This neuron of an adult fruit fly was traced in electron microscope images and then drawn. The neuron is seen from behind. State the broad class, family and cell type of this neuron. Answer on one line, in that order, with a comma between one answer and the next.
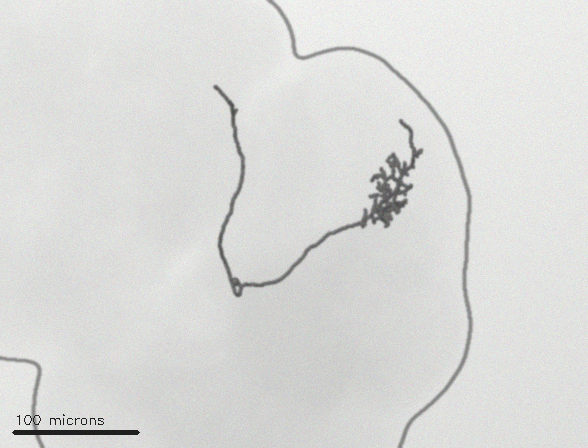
visual projection neuron, MeVP, MeVP2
